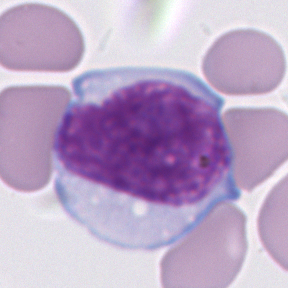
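Myeloblast. Outline irregular; flattened, angular stretches along upper and right sides. Cytoplasm mostly below nucleus, only a thin rim above. A few small clear spots in the cytoplasm below the nucleus. Single small dark dot in the nucleus near its right edge.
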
